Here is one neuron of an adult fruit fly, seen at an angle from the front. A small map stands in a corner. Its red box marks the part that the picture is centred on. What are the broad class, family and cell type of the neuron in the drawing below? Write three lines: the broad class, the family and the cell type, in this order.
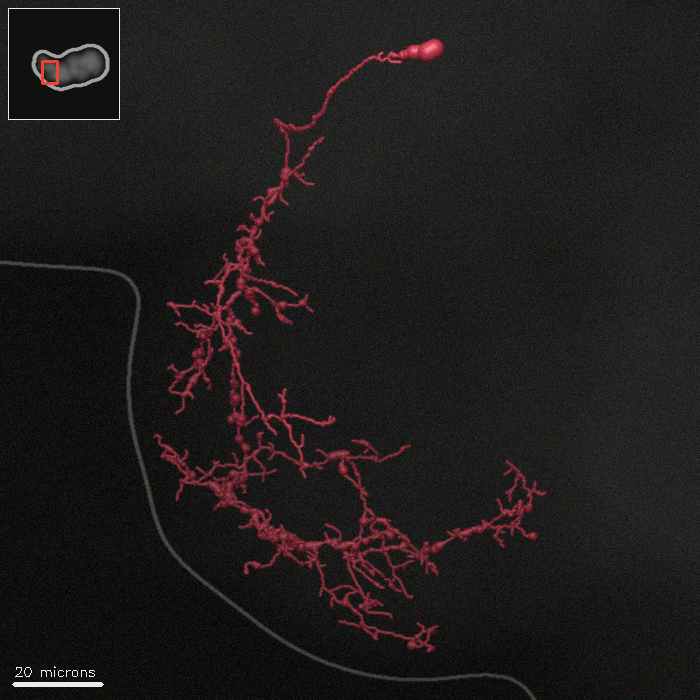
nerve-cord intrinsic neuron
hemilineage 19A
IN19A073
